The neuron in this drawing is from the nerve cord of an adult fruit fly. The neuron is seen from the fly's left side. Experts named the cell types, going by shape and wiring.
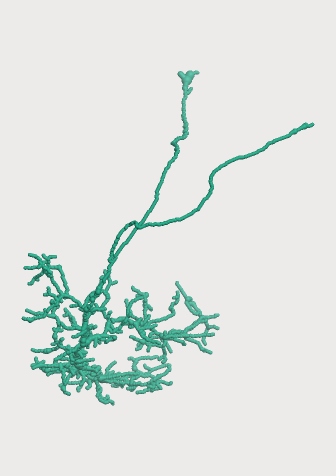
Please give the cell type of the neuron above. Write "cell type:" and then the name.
cell type: IN23B043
